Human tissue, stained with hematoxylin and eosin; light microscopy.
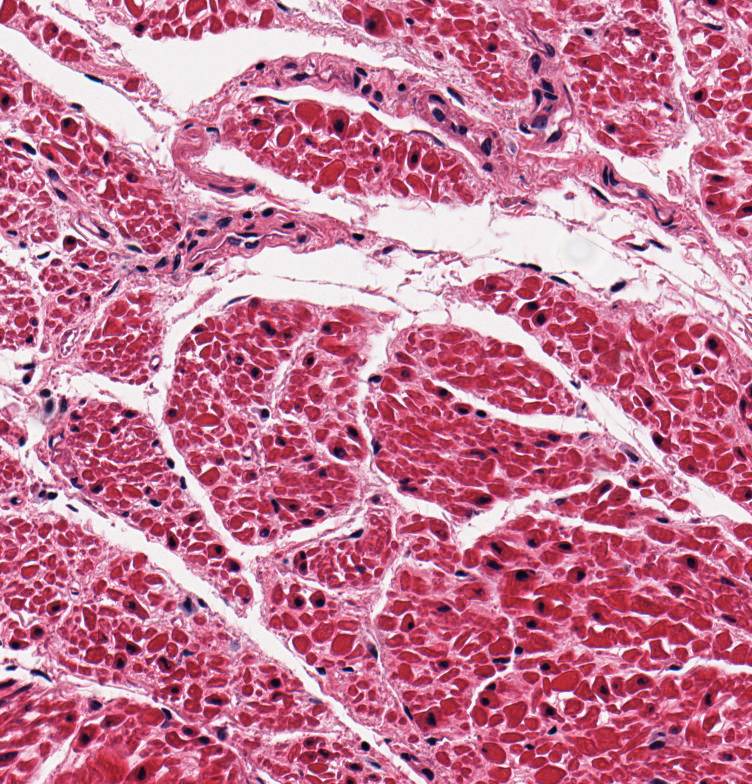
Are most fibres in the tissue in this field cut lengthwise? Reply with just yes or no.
No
